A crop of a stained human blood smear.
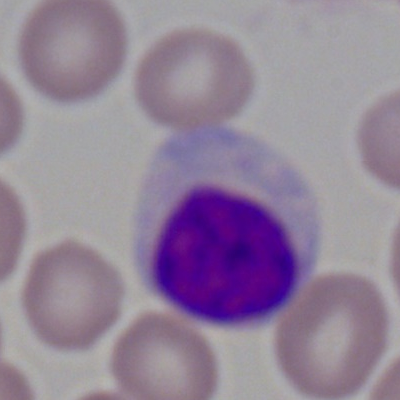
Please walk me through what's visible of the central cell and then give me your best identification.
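Start with the edge of the cell: smooth and rounded, with no projections. Now the chromatin, which is dense and stains deep purple. The cytoplasm is pale blue, and you won't find distinct granules in it. This is a lymphocyte.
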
